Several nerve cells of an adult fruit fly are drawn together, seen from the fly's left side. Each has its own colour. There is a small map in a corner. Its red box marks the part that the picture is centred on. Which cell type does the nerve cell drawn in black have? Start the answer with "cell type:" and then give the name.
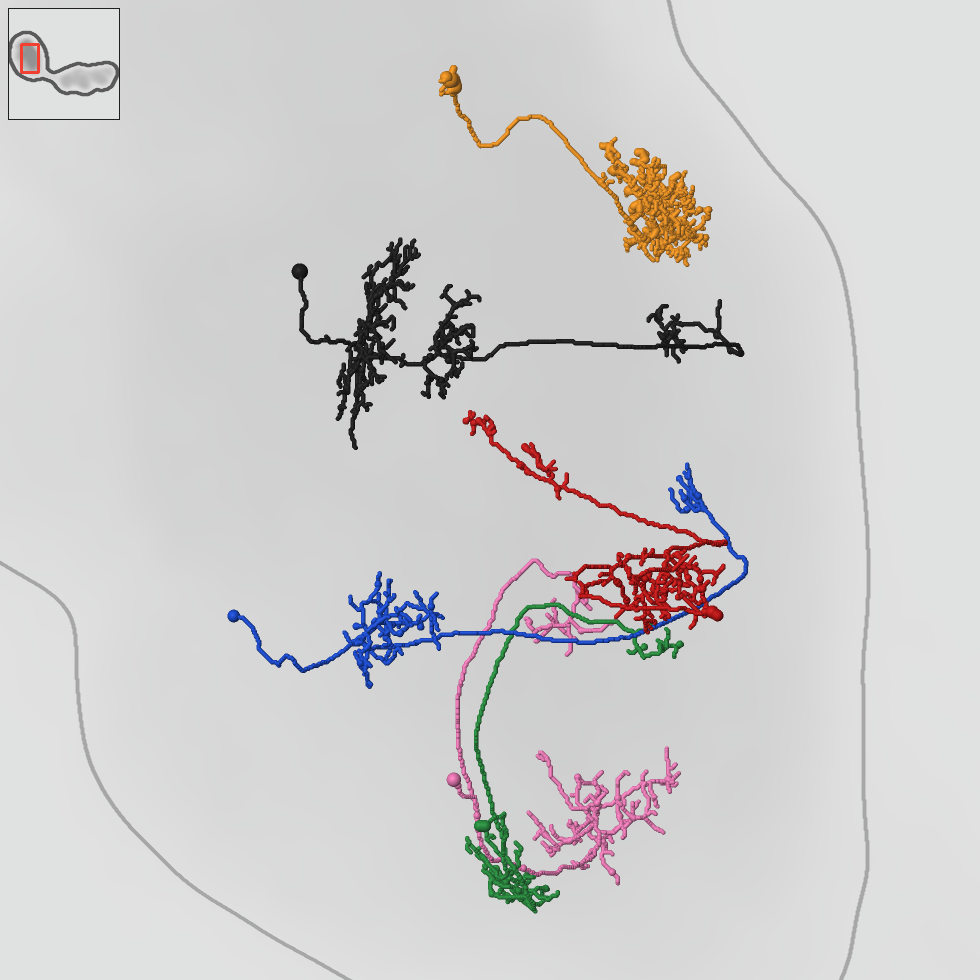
cell type: Tm16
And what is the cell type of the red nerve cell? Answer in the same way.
cell type: Tm37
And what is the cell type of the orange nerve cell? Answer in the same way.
cell type: Dm4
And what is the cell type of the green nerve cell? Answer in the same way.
cell type: MeLo4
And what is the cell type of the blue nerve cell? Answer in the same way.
cell type: Tm39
